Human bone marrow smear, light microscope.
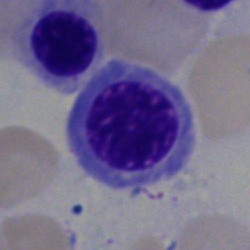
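Erythroblast at the centre of a stained human bone marrow smear. The outline is round with a smooth edge. The nucleus occupies most of the cell, with a rim of cytoplasm surrounding it on all sides. Its chromatin is dark purple and coarsely clumped. No granules are present in the cytoplasm.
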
